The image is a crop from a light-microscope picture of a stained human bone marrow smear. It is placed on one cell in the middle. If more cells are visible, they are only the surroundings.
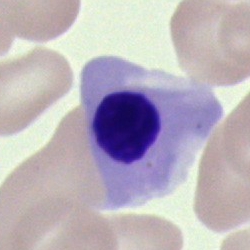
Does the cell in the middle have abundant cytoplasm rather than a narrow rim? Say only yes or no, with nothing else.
Yes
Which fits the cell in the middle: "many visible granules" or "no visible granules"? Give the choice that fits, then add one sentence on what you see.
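No visible granules. The cytoplasm shows no visible granulation.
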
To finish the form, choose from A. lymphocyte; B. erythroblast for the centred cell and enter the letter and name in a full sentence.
The cell shown centrally is an erythroblast; option B is the correct option.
